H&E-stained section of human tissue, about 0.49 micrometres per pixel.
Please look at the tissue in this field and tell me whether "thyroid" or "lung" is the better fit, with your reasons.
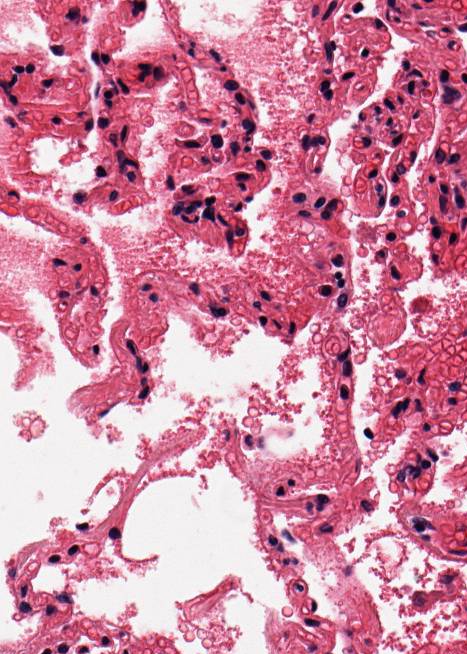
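This is lung. What settles it for me is that the thin, branching strands separate irregular open spaces.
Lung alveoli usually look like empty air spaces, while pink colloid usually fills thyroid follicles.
Otherwise, the strands are packed with red blood cells in their capillaries, their nuclei are small, dark and oval to elongated, and I see no glands.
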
